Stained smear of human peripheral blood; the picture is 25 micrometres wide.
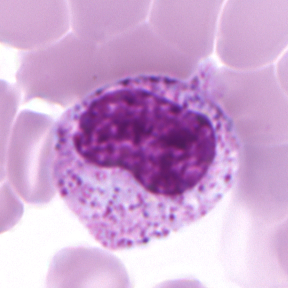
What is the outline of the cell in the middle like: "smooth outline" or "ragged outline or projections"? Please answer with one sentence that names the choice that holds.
The edge of this cell is rough.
